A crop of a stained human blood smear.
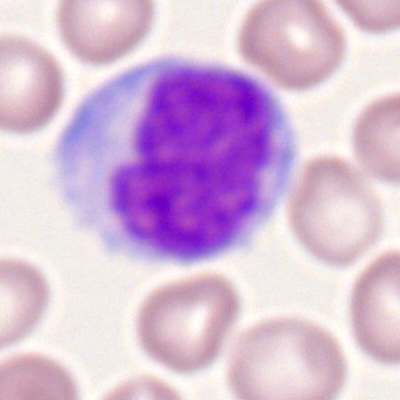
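Monocyte in a stained human blood smear. The outline is roughly round to oval, finely irregular along the lower left. The nucleus carries a notch on its left side, giving it a folded, two-part look. The chromatin is dark purple and coarsely clumped, with paler patches between the clumps. No distinct cytoplasmic granules are seen.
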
